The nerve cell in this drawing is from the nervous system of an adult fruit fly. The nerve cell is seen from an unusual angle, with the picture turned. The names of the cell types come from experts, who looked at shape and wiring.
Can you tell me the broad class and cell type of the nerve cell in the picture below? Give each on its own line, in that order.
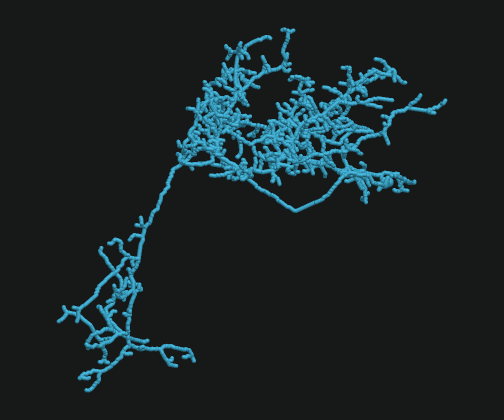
nerve-cord intrinsic neuron
INXXX306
